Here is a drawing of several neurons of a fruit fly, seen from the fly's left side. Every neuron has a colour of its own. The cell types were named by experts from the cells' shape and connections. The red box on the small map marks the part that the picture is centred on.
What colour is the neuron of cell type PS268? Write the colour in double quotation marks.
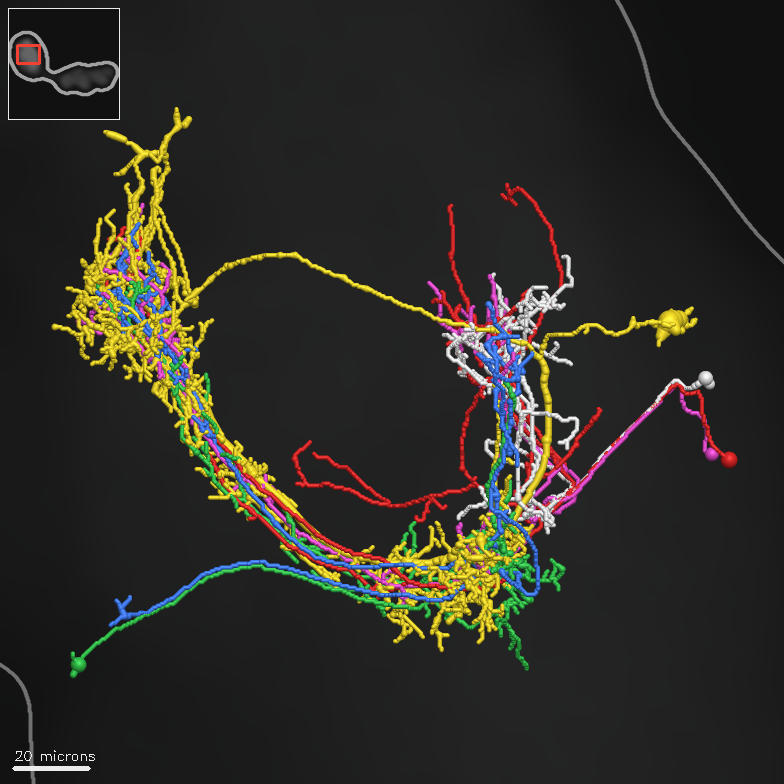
"white"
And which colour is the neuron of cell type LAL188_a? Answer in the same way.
"magenta"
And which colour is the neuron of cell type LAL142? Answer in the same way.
"yellow"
